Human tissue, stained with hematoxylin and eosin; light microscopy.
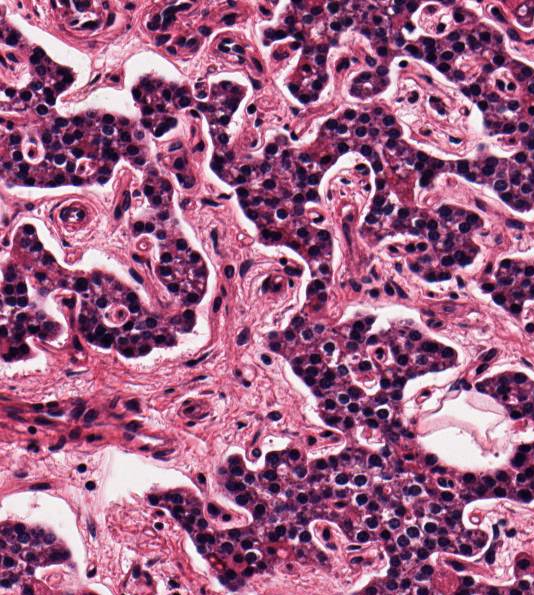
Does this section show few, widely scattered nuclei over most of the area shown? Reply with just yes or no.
No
